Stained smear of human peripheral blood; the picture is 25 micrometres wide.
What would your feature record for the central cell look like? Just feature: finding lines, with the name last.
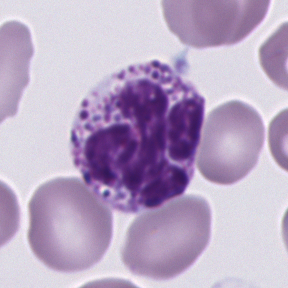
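Nucleus: several connected lobes
Cytoplasm: pale lilac
Granules: coarse, round, dark violet
Distribution: most plentiful in upper and left cytoplasm
Name: basophil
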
